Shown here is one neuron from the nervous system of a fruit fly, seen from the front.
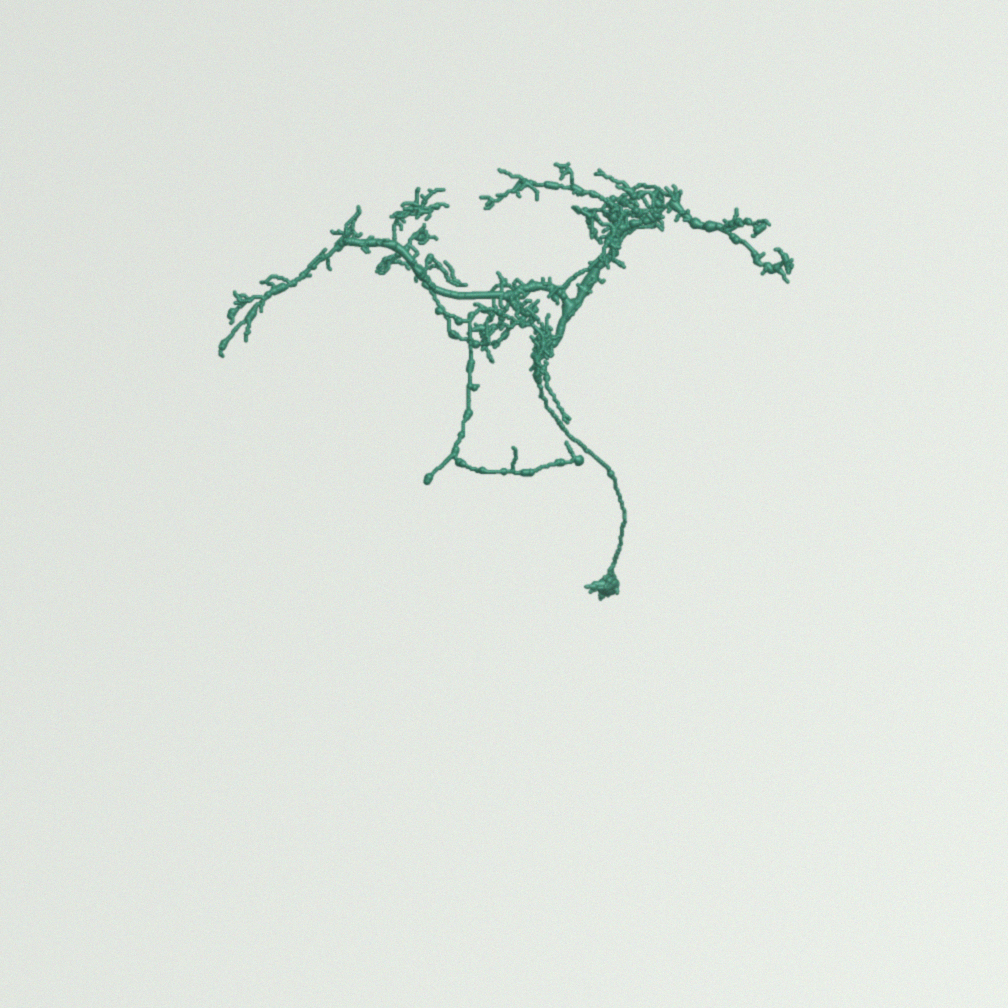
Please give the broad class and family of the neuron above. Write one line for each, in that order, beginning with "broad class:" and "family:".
broad class: nerve-cord intrinsic neuron
family: hemilineage 12A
